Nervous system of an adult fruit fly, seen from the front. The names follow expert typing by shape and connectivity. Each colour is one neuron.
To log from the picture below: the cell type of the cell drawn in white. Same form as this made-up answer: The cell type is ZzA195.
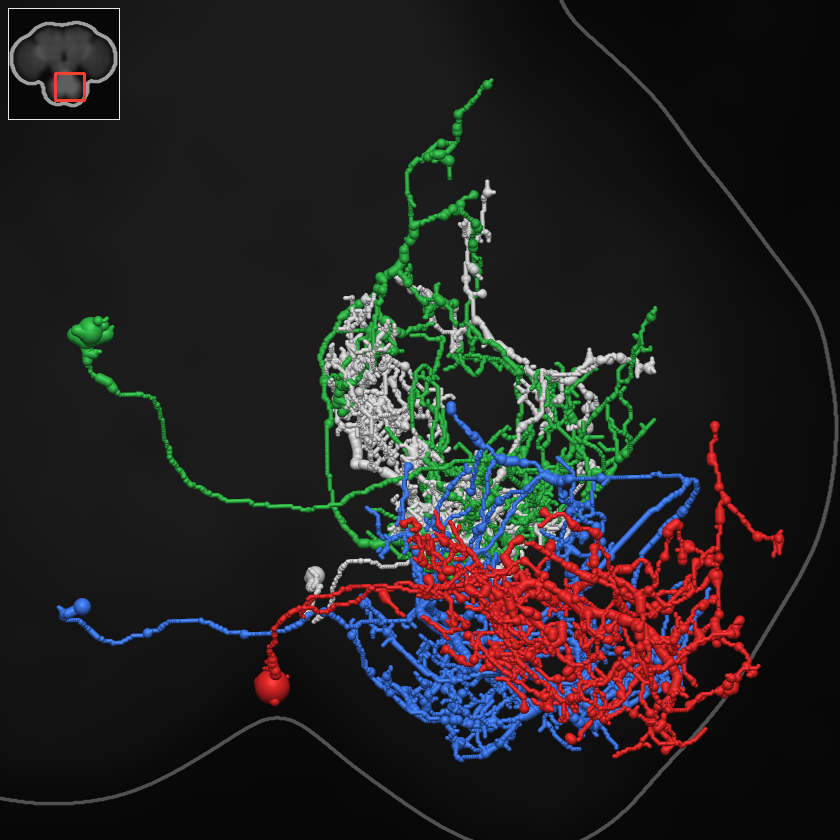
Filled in: The cell type is IN13B026.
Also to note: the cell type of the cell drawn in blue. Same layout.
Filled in: The cell type is IN01A032.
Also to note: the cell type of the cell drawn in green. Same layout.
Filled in: The cell type is IN01A039.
